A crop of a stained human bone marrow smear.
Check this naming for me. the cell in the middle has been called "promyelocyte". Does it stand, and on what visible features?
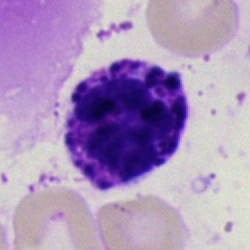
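What strikes me first is that the granules lie over the nucleus as well as over the cytoplasm, so that the outline of the nucleus is hidden beneath them.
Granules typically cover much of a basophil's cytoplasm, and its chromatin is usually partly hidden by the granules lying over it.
So I would not settle on promyelocyte here; this cell is a basophil.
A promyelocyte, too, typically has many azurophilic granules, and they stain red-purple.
Granules on their own would therefore fit both names; it is their spread over the nucleus that favours basophil. The cell is roughly round, its edge slightly bumpy where granules sit at the border. What little cytoplasm I can see between the granules is pale lilac. Pale red cells lie close by, above right and below, without overlapping it.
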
